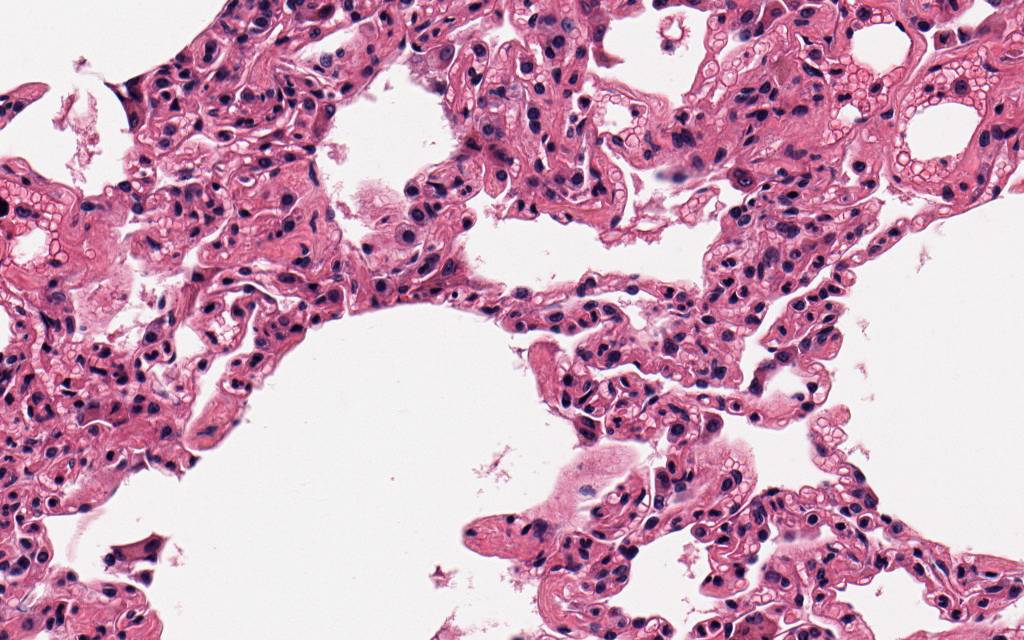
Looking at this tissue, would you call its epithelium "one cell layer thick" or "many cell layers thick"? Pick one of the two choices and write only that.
One cell layer thick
